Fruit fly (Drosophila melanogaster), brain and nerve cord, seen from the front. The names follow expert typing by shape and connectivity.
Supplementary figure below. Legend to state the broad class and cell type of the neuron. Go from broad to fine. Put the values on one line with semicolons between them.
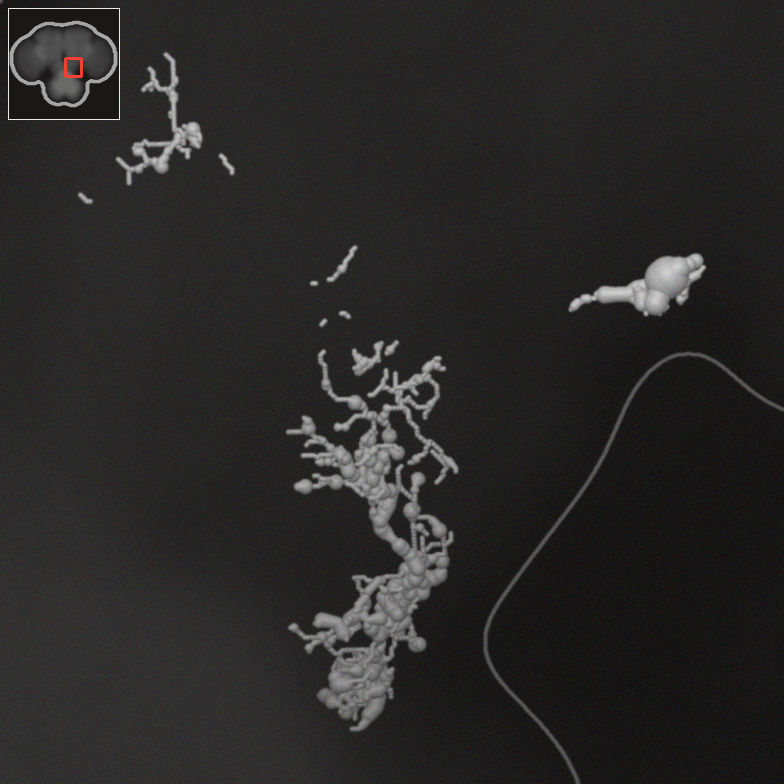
central-brain intrinsic neuron; GNG212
